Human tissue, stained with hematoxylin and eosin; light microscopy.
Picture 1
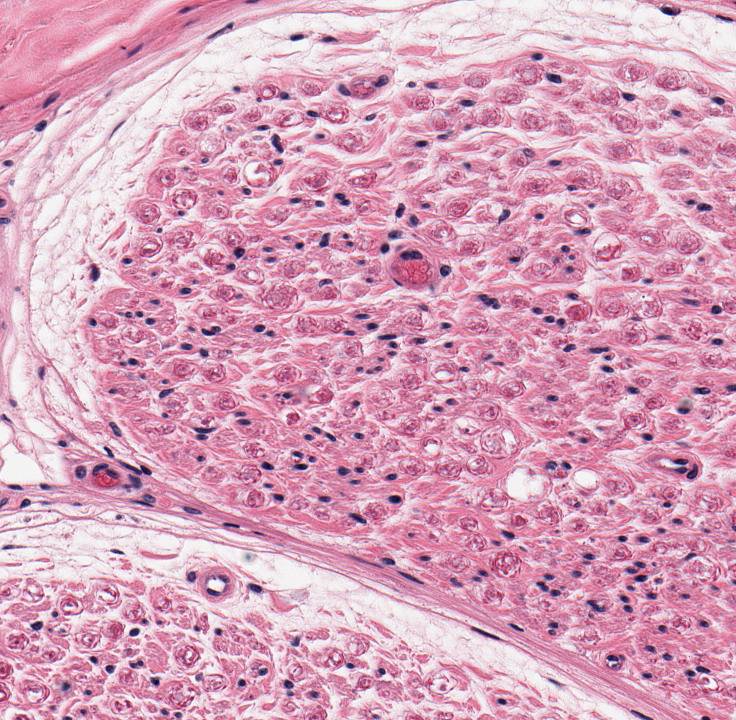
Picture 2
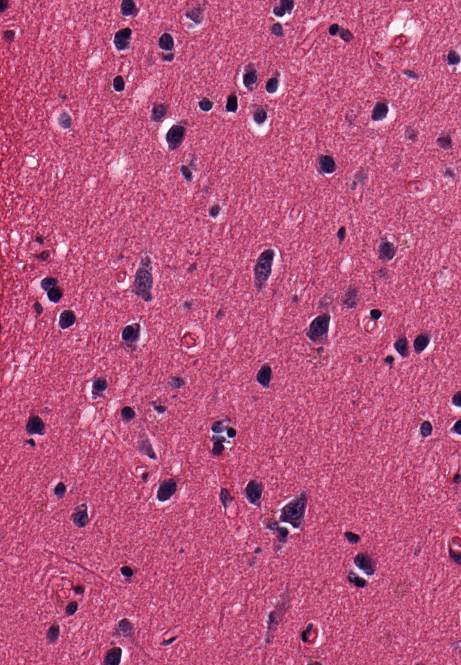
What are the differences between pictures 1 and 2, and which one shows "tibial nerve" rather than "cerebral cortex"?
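Tibial nerve in picture 1; cerebral cortex in picture 2. Picture 1: one large rounded bundle fills most of the field; part of a second along the bottom edge. Fibres cut across, seen as many small round profiles, each a central pink core inside a pale ring. Small dark oval to elongated nuclei scattered evenly between the fibre profiles. Large bundle wrapped by a thin layer of flattened cells with elongated nuclei, separated from the fibres at upper left by a pale loose zone. Picture 2: cells single and scattered across the whole field; no glands, tubules or epithelium. Between cells, a finely granular, fibrillary pink matrix. Small thin-walled capillaries with red blood cells scattered throughout, one in the centre. No fat cells anywhere.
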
